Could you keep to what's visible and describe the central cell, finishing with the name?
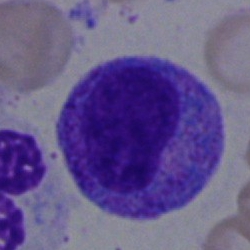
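First, the outline of the cell is round and smooth. Second, the nucleus sits off-centre, toward the left side of the cell. Third, the chromatin stains a dense, dark purple. Fourth, the cytoplasm shows no vacuoles. The central cell is a myelocyte.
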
